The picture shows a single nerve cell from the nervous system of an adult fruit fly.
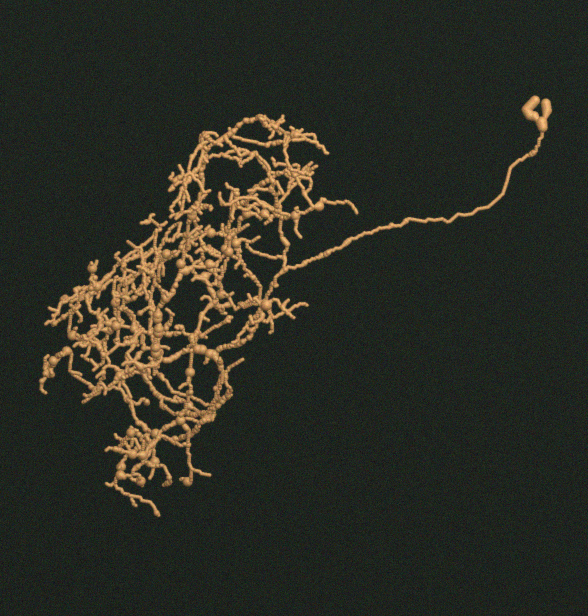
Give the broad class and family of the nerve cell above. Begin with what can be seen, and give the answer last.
The cell body can be seen at the upper right of the picture. As drawn here it is about as wide as it is tall. It is a central-brain intrinsic neuron. Its family is hemilineage LHa1.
